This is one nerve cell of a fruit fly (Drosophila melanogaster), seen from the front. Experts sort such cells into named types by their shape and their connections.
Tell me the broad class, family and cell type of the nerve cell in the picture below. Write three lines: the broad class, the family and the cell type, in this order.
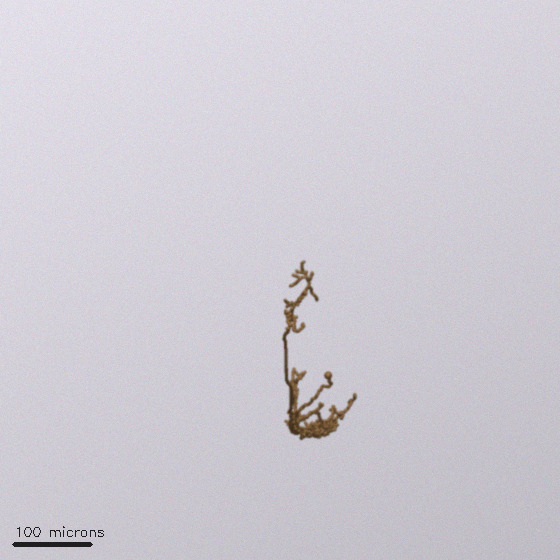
ascending neuron
hemilineage 17A
AN17A068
